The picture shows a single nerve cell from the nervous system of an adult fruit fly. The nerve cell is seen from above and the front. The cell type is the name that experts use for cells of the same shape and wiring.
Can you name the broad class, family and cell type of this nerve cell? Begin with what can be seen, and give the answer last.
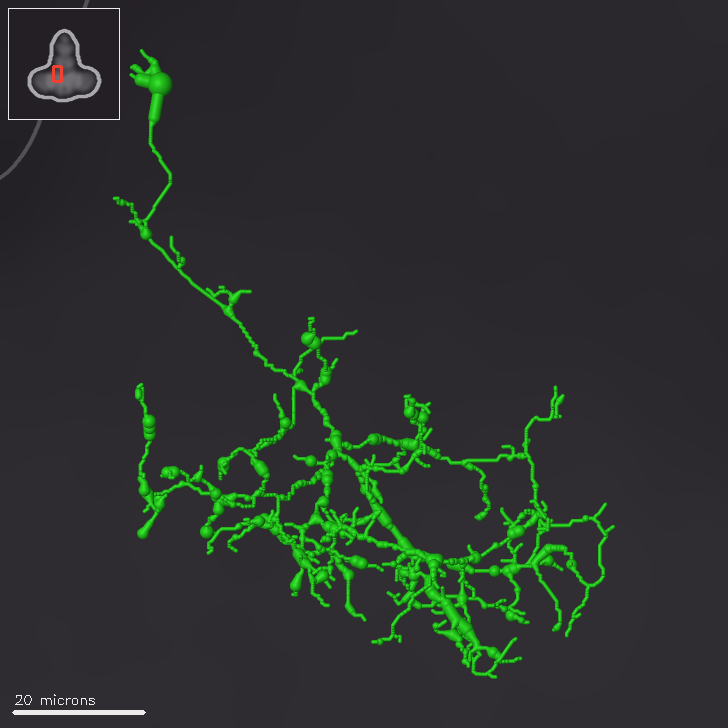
Its cell body lies at the upper left of the picture. From top to bottom in the picture it spans about 95 microns. Dozens of branch ends can be seen. This is a nerve-cord intrinsic neuron. Its family is hemilineage 20A.22A. The cell type is IN20A.22A035.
